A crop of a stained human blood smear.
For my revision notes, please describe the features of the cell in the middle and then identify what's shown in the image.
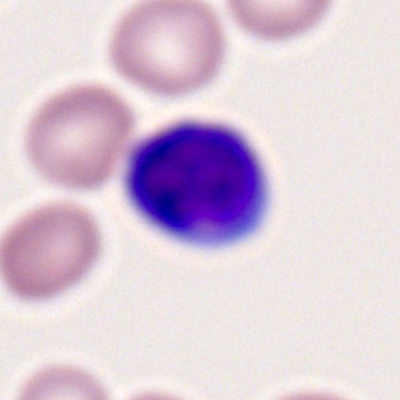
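Roughly round, the cell has a smooth edge. Its chromatin is dense and dark purple, with darker clumps toward the lower left. No nucleoli can be seen in the nucleus, and no granules are visible in the cytoplasm. The cell is a lymphocyte.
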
